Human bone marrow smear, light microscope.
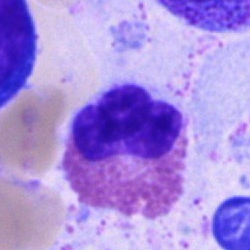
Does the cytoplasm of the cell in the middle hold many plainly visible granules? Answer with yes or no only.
Yes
